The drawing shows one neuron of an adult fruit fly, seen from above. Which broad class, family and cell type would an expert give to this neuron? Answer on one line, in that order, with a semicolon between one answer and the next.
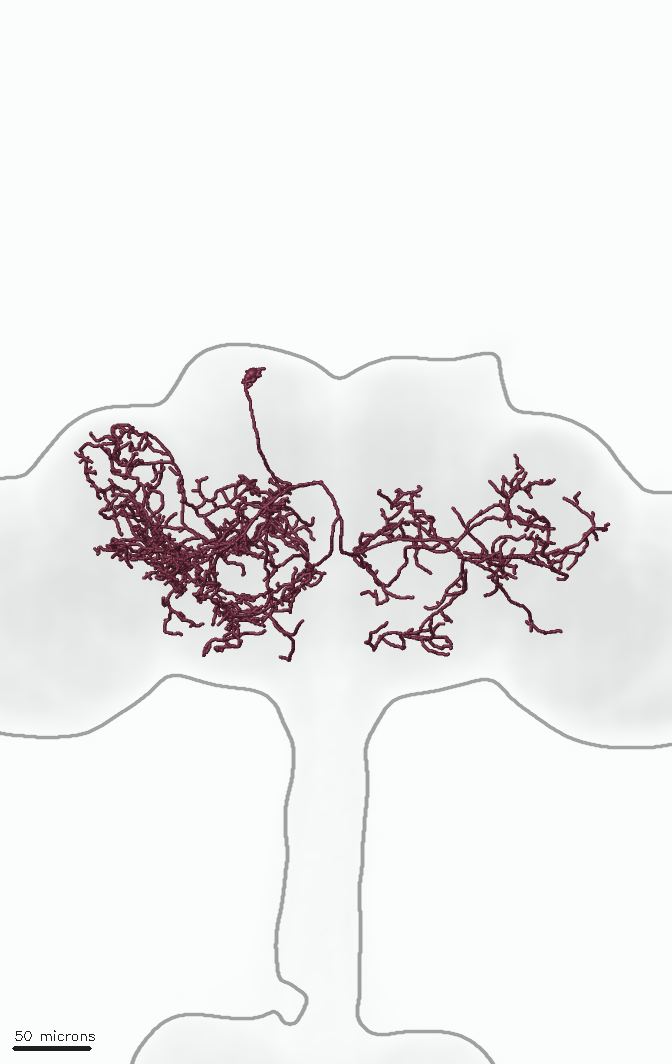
central-brain intrinsic neuron; OA; OA-ASM2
